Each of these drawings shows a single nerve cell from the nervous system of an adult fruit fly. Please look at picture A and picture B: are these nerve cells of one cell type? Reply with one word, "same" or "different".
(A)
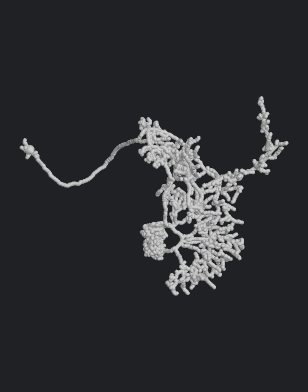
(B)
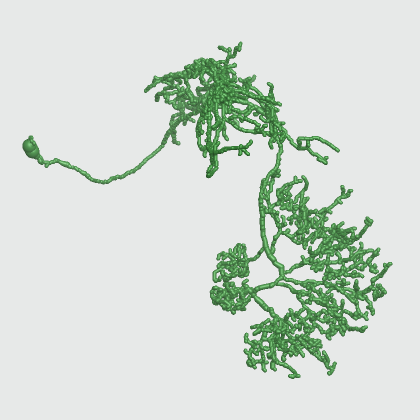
different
